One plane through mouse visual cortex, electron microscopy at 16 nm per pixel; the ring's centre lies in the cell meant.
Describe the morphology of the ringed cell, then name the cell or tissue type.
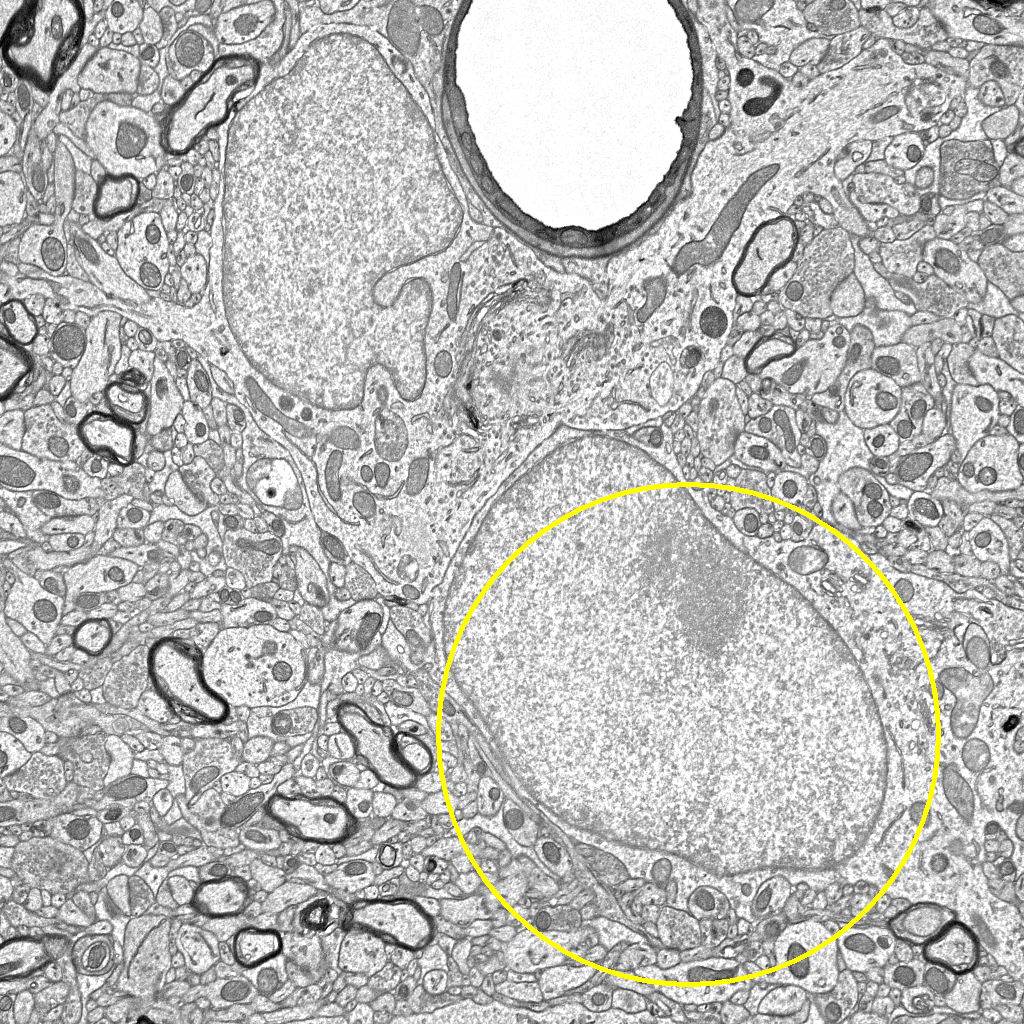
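Nuclear outline: fully visible and oval, tapering to a narrower end at the upper left. Envelope next: it runs smoothly, with no deep infoldings. Chromatin, then: pale and finely dispersed throughout, lacking coarse dark clumps. Last comes the cytoplasmic rim, which is thinnest along the lower left side of the nucleus. This cell is an astrocyte.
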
